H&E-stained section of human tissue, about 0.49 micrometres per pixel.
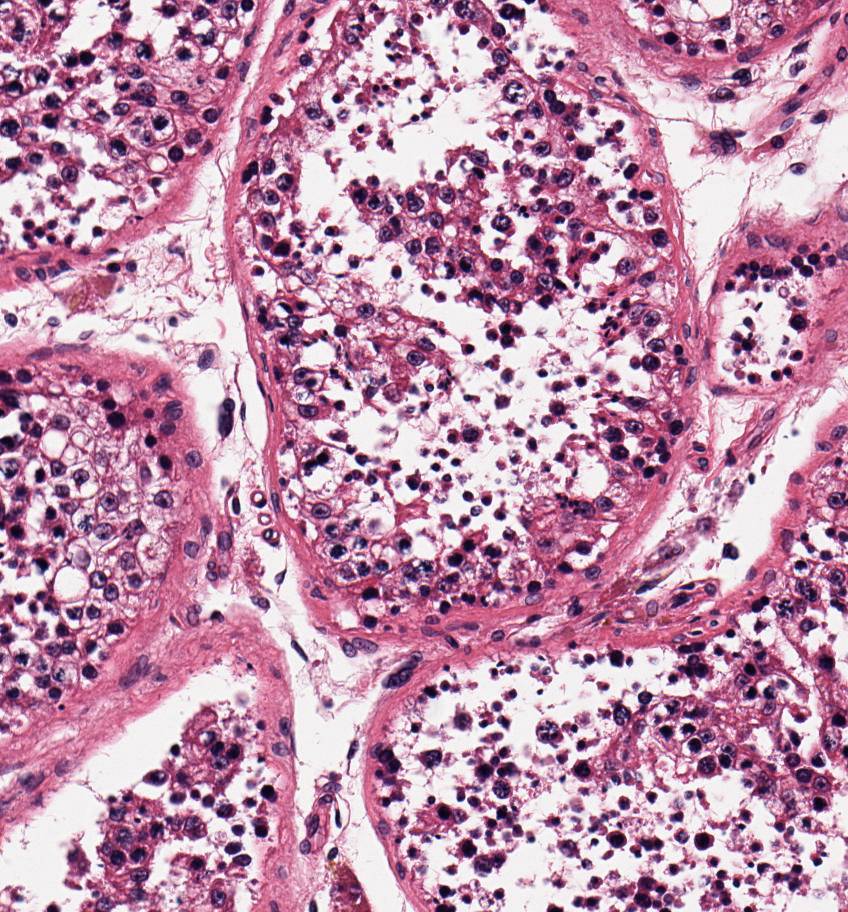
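Testis. Units are filled by many cell layers, not lined by one. Cells of the left-edge unit hold many clear, round vacuoles. Scanty, loose, pale stroma between units has only a few spindle-shaped nuclei. No fat cells are present.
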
